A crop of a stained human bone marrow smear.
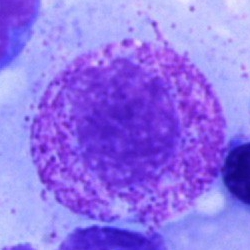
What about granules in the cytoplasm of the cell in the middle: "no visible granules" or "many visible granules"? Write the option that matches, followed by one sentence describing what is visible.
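Many visible granules. Numerous reddish-purple granules crowd the cytoplasm.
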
